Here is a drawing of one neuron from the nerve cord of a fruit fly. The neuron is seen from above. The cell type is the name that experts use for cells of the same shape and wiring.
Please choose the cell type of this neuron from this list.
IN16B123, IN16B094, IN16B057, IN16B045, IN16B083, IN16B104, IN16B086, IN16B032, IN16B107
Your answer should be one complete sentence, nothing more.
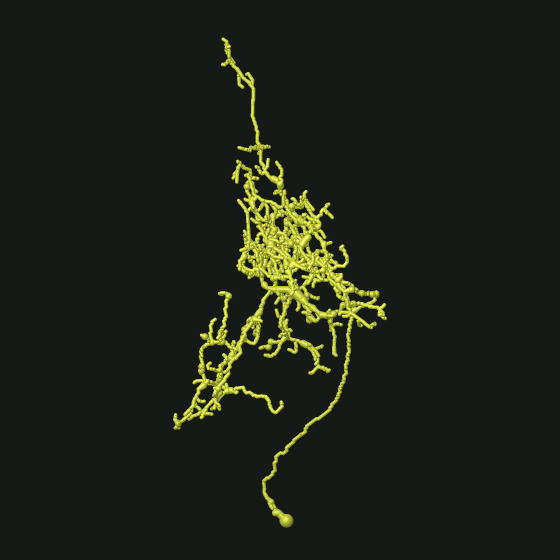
Included in the cell type IN16B045 is this neuron.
